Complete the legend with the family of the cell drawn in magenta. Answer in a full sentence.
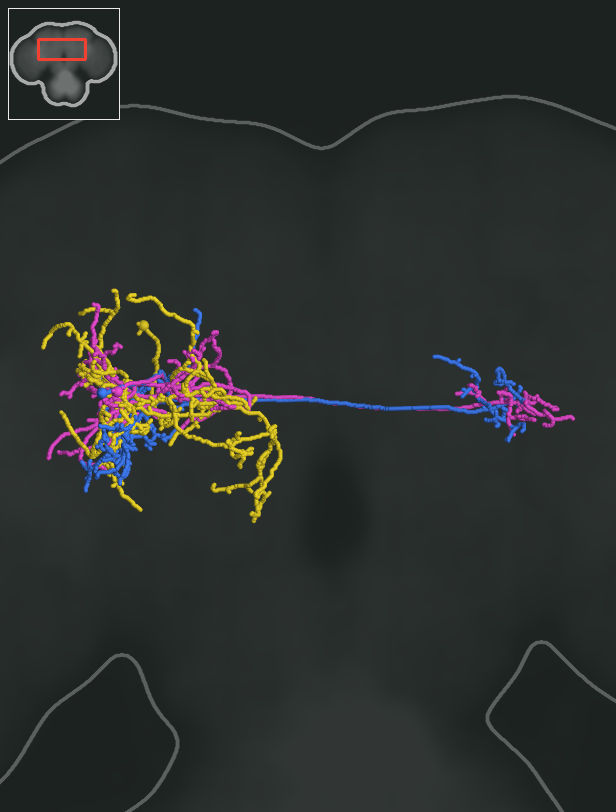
The family is hemilineage VLPa2.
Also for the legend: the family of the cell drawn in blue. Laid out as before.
The family is hemilineage VLPa2.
